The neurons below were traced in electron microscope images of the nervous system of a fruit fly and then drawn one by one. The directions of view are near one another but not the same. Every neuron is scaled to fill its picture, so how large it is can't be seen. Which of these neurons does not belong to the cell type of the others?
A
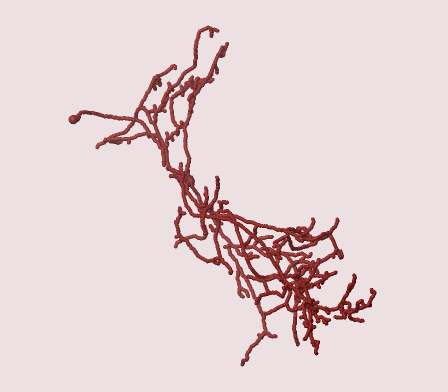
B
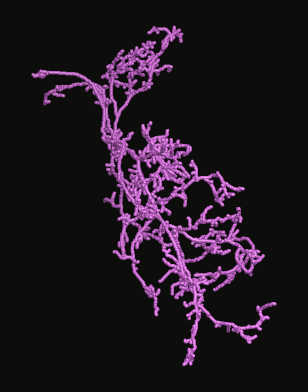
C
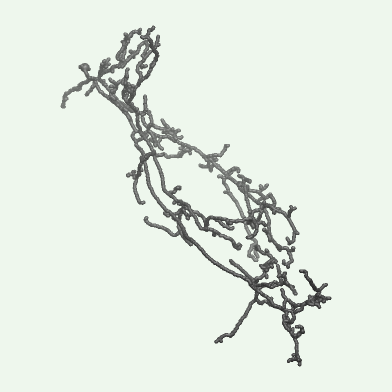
B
